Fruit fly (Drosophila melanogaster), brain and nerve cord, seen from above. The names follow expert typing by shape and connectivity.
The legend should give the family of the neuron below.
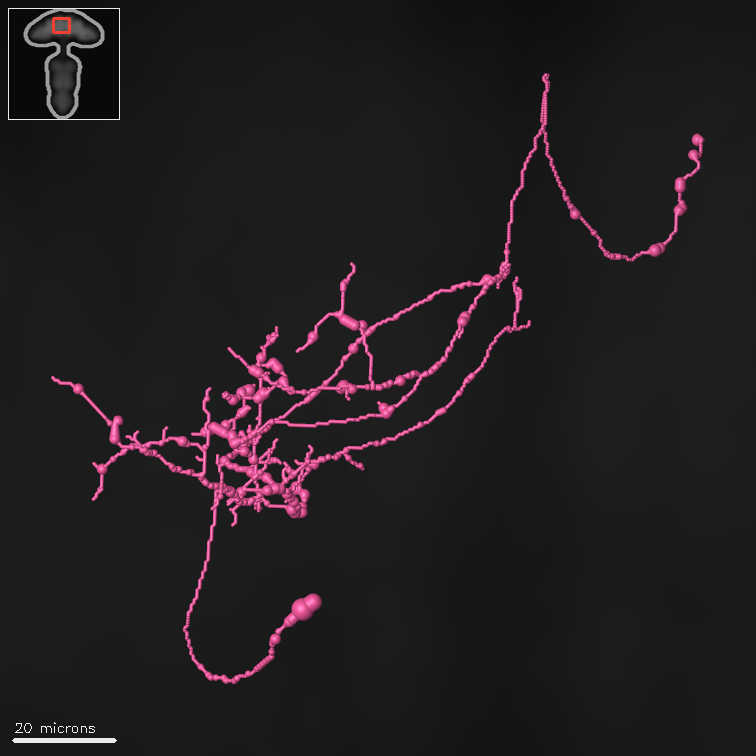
hemilineage SMPpv1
